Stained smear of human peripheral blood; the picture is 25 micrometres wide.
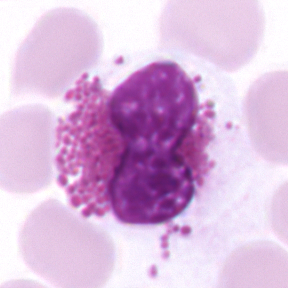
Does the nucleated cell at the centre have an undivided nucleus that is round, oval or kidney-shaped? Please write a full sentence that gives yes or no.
No, the nucleus of this cell is divided into two or more lobes.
